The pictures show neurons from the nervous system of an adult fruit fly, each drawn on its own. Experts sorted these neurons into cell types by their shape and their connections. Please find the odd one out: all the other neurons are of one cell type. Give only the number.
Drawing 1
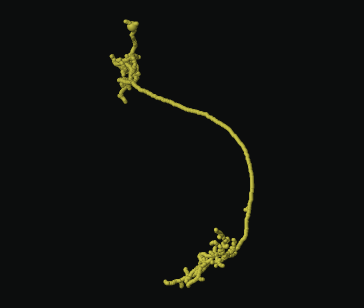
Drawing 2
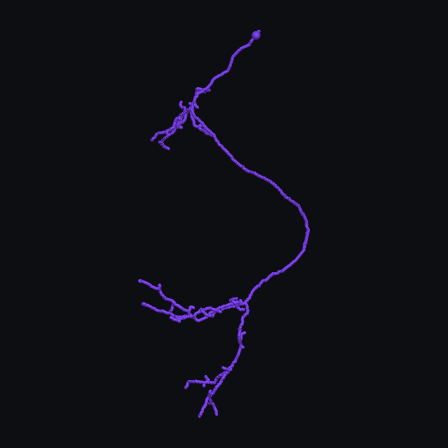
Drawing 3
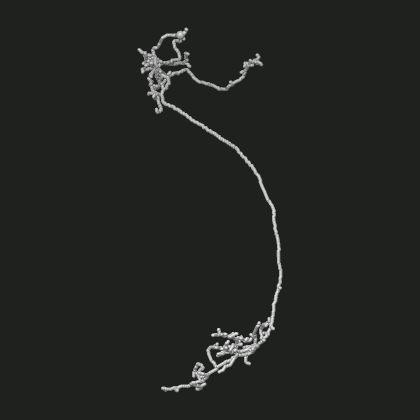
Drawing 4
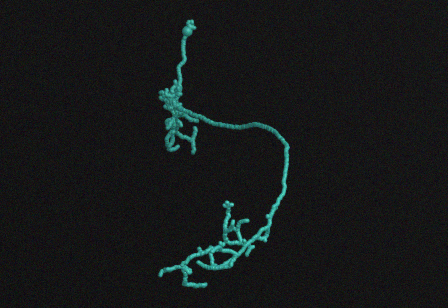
2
